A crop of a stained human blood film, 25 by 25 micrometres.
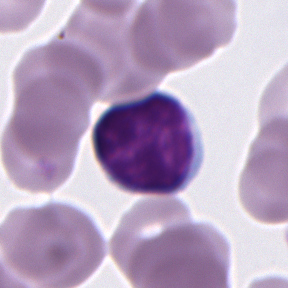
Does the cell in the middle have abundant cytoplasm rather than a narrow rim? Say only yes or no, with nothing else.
No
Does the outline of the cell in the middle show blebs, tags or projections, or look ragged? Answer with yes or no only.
No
